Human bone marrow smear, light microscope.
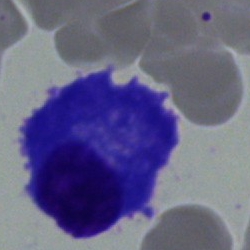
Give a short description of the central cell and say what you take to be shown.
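Nucleus eccentric, lower part of cell. Cytoplasm deep blue, plentiful, more than half of the cell. Paler, mottled area in cytoplasm just above nucleus. Plasma cell.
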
